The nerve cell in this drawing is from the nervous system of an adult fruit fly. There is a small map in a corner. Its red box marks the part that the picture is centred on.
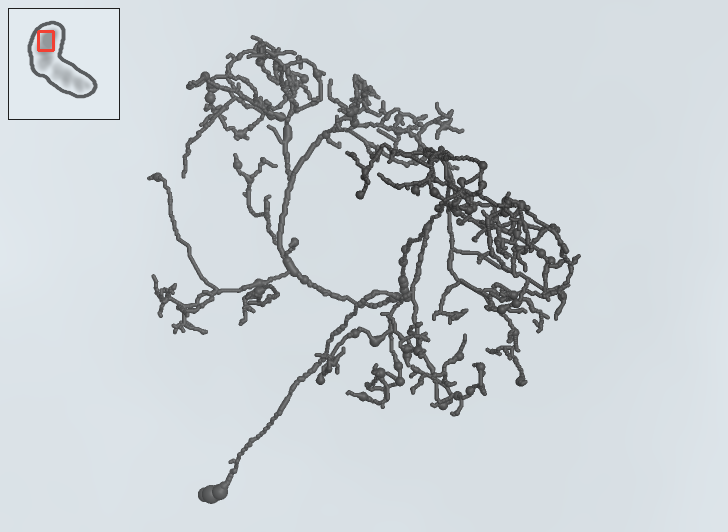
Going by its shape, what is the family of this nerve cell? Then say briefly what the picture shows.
Its family is hemilineage AOTUv4_ventral. Its broad class is central-brain intrinsic neuron. Its cell body lies at the lower left of the picture. In this view it is about as wide as it is tall.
